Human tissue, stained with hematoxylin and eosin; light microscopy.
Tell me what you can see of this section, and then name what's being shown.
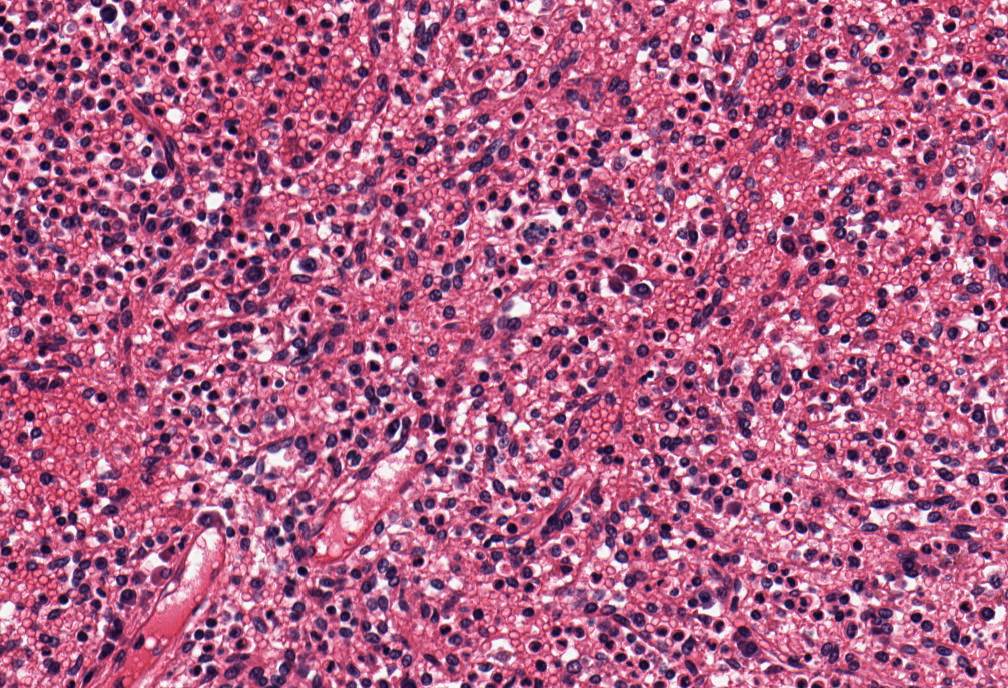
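No follicles or other organised units here, only a diffuse sheet of mixed cells. Red blood cells pack densely between nucleated cells. Most nucleated cells are small, round and lymphocyte-like, with dark dense nuclei and scant cytoplasm. A few larger cells with bigger nuclei and more cytoplasm are scattered, including near the upper centre. This is spleen.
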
